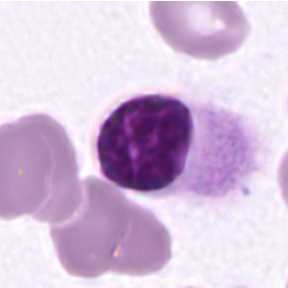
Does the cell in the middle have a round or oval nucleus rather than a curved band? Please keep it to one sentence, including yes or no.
Yes, the nucleus of this cell is one compact round or oval mass.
